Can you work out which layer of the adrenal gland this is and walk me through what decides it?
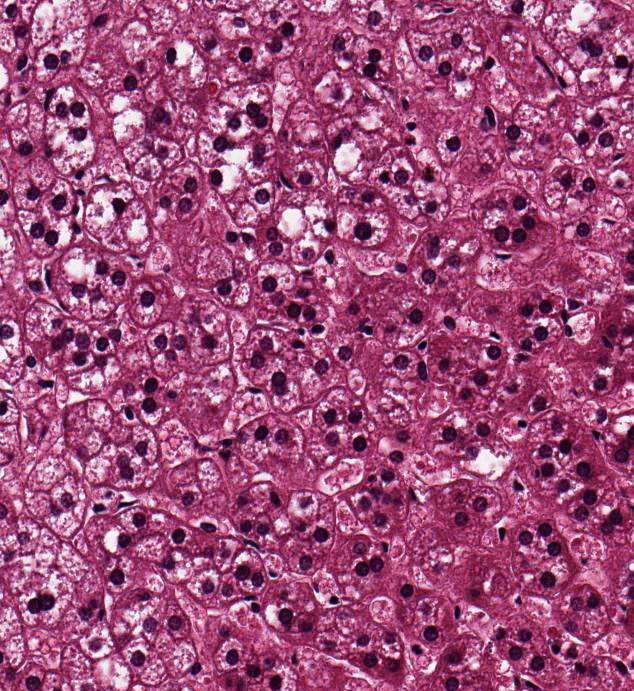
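What you're looking at is the zona fasciculata. Look first at the cytoplasm: it is abundant, pale pink and finely granular to bubbly, and many cells across the field hold small clear white vacuoles.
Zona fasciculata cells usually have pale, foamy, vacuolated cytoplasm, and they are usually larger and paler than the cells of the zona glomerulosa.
Their nuclei are round and darkly stained. Between the nests run thin channels lined by flat, elongated nuclei, and there is no broad fibrous stroma.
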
